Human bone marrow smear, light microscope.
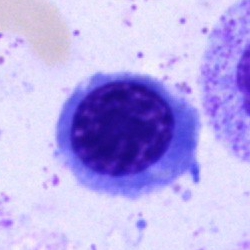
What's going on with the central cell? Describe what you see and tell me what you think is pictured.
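Outline roughly round, edge slightly uneven. Small rounded bleb jutting from the lower right edge. Nucleus slightly off-centre; cytoplasmic rim wider on the lower right. No granules in the cytoplasm. Cell: erythroblast.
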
